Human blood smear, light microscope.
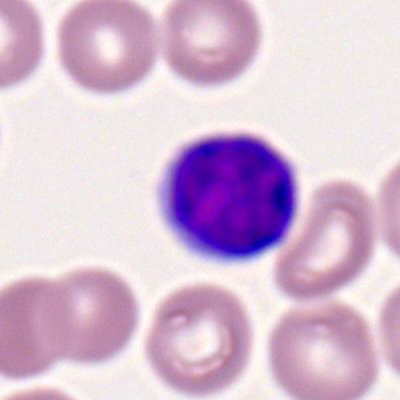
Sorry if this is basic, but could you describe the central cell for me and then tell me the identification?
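A roughly round outline encloses a nucleus whose chromatin is dense and dark purple with coarse clumps. No nucleoli are visible. The cytoplasm forms a very thin pale blue rim, shown best on the left side. This cell is a lymphocyte.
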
